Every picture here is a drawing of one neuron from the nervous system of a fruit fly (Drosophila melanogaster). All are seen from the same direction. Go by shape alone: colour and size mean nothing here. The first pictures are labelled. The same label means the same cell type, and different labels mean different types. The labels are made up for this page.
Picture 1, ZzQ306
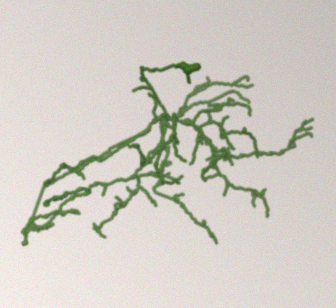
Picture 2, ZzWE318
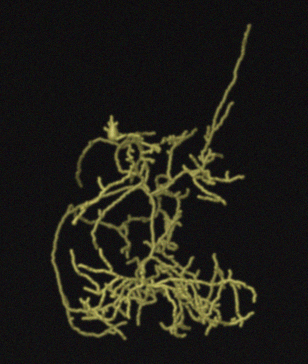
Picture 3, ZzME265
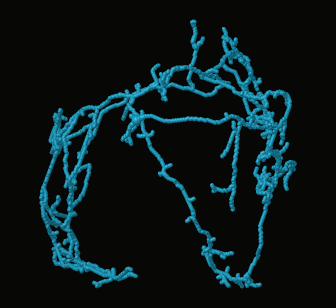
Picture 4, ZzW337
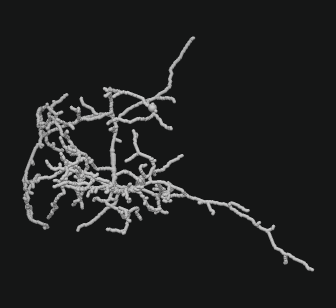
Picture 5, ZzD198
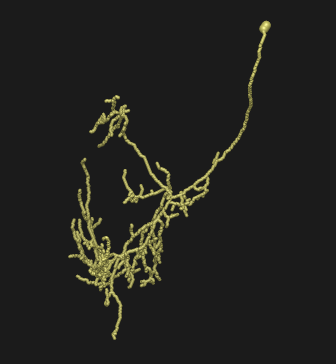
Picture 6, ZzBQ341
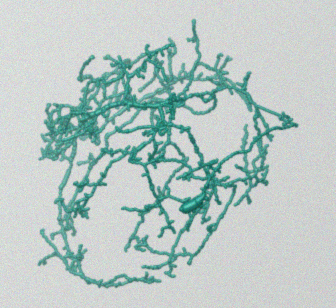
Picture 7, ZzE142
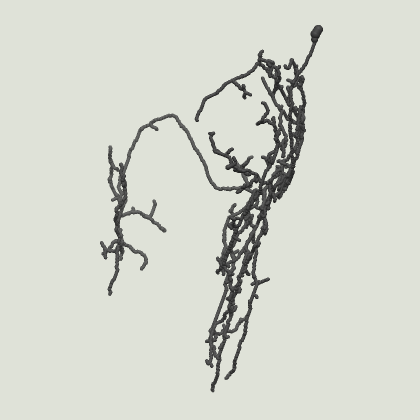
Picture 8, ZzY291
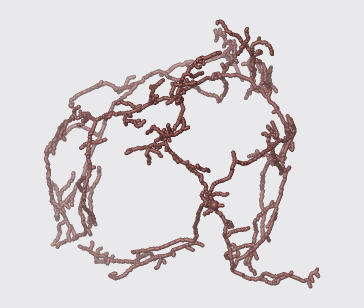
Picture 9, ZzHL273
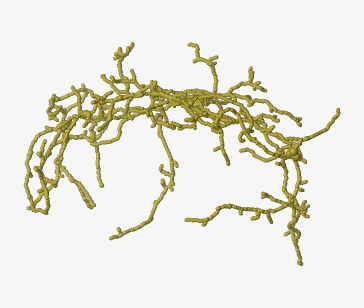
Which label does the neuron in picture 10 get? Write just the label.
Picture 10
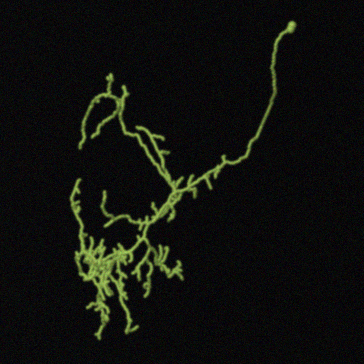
ZzD198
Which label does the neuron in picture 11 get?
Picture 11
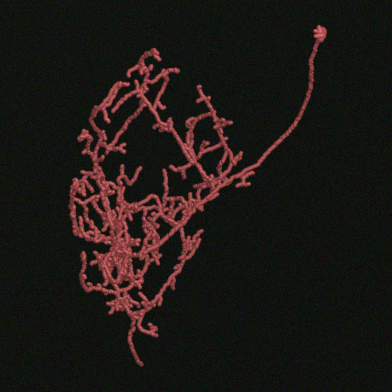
ZzD198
